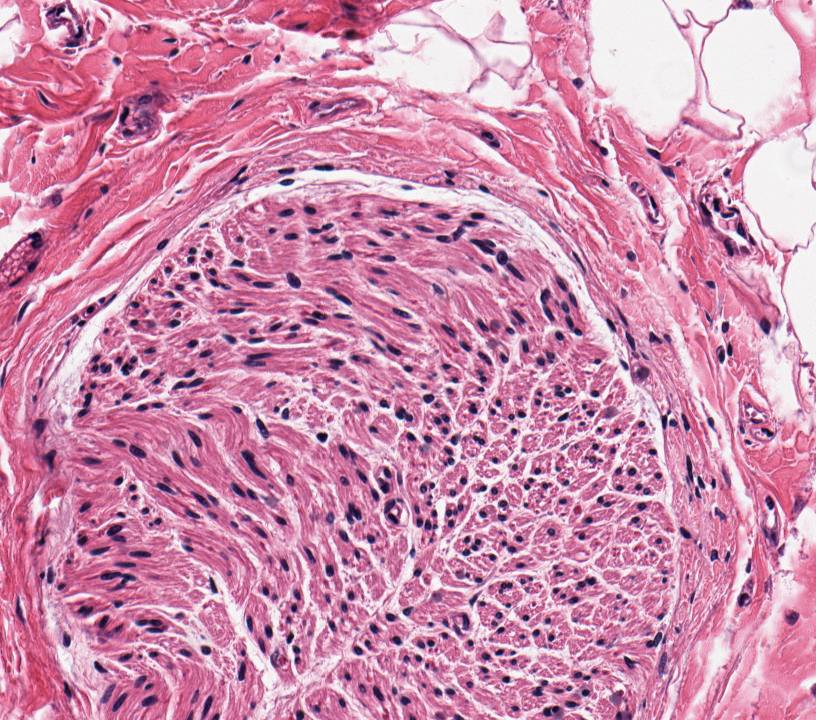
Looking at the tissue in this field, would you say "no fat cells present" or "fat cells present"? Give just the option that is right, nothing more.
Fat cells present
